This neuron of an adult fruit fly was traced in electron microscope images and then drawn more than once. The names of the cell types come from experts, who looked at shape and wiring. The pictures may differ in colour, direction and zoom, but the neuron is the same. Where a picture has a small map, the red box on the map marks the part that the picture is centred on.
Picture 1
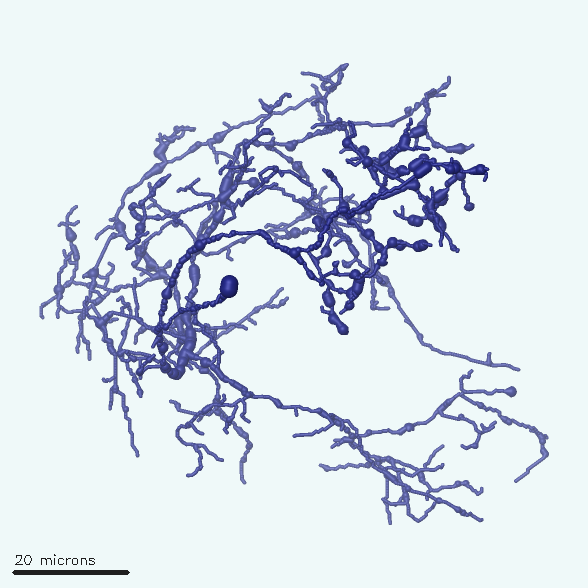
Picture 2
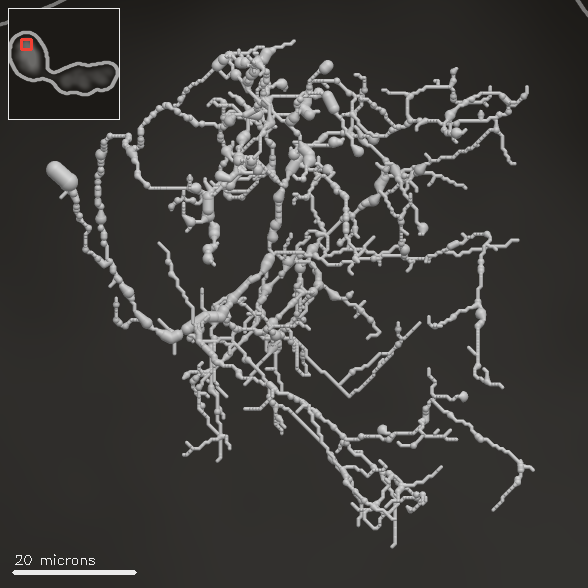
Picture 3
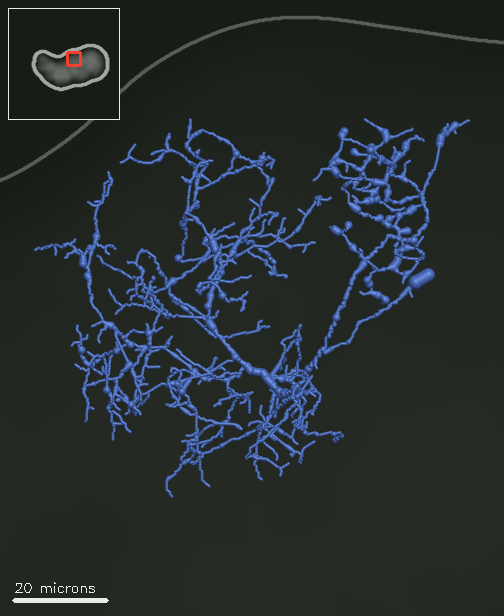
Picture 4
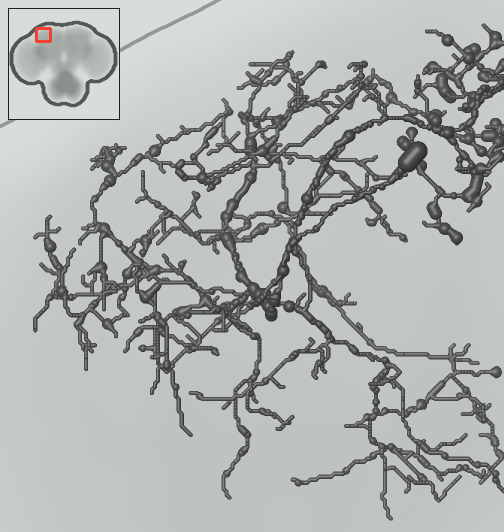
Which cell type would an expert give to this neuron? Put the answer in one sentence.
The cell type is CB3664.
